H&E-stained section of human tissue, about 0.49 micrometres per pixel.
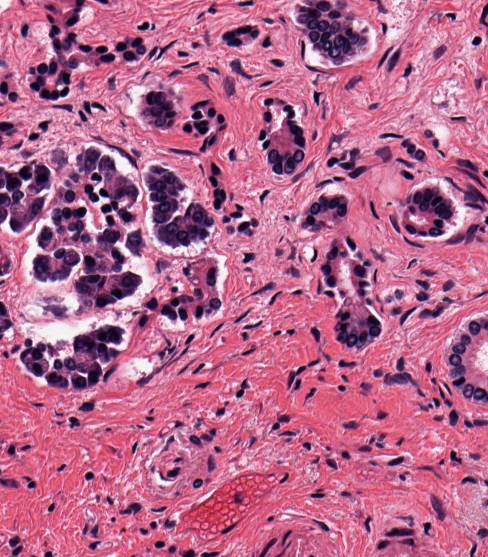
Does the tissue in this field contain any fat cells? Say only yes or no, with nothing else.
No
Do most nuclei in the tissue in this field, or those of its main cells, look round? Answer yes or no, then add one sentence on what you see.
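Yes. The epithelial cells have dark, rounded, crowded nuclei.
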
